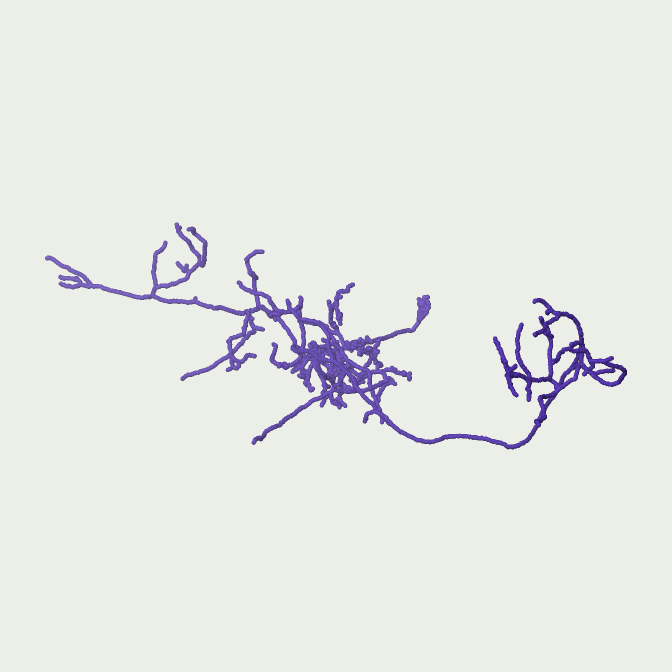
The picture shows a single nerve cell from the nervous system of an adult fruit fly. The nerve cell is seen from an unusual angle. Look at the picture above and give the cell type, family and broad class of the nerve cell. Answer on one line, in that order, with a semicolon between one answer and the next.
AN18B053; hemilineage 18B; ascending neuron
